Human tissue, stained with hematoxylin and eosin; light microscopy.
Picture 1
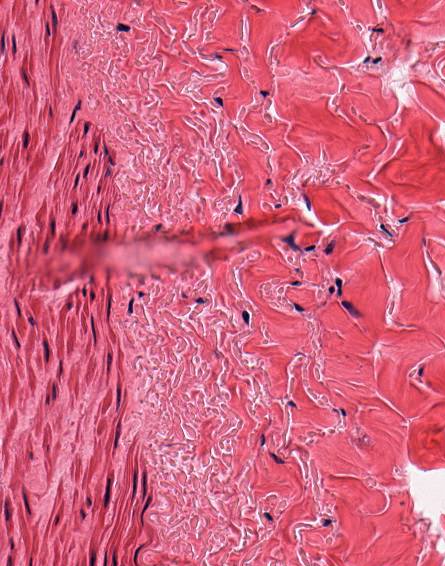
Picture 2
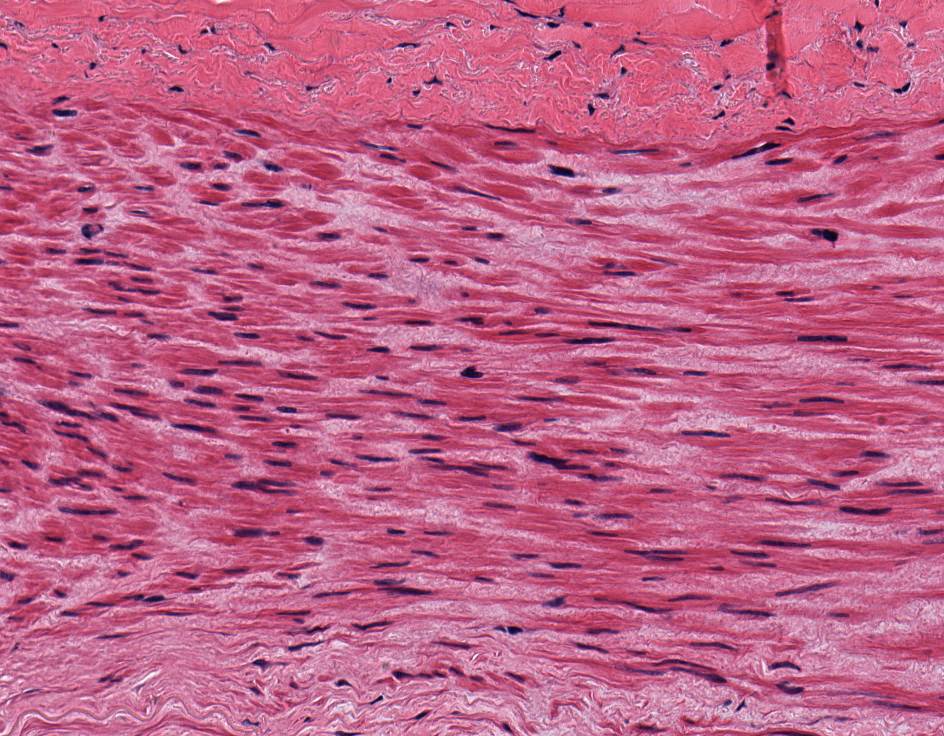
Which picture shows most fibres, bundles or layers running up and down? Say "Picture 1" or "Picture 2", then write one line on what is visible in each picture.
Picture 1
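In picture 1: The field is divided into three side-by-side vertical zones: a strip of cellular tissue at the left, a loose fibrillar band in the middle and coarse fibre bundles at the right.
In picture 2: Most of the field is a broad band of spindle-shaped smooth muscle cells running roughly horizontally from side to side.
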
